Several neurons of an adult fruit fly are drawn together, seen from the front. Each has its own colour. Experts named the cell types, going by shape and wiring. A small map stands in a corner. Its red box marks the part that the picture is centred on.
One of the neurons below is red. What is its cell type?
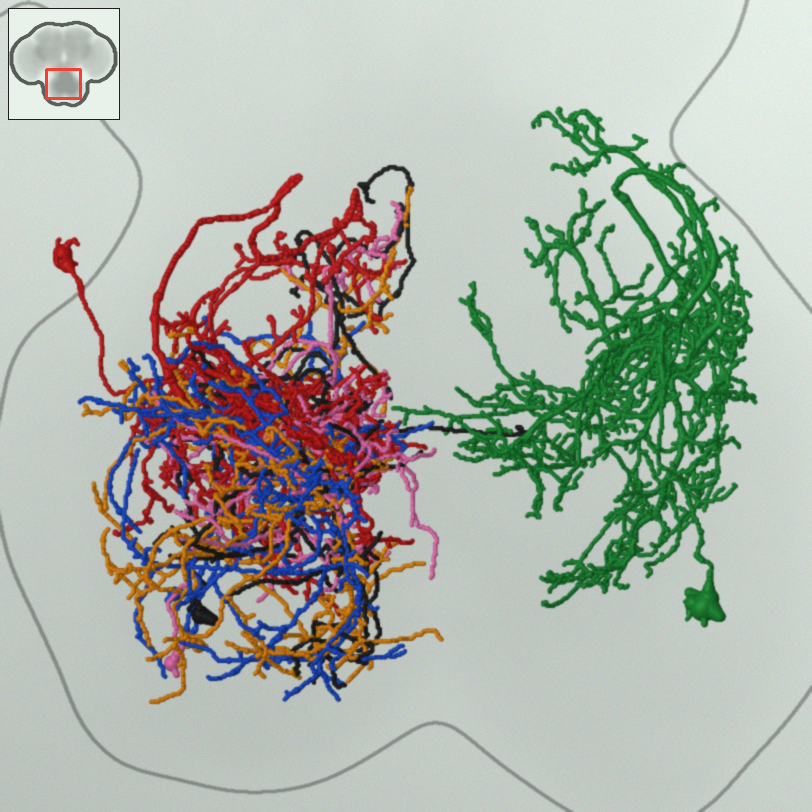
IN19A017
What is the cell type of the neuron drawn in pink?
TN1c_a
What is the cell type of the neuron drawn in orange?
TN1c_c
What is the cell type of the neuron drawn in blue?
TN1c_b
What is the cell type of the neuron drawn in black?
TN1c_d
